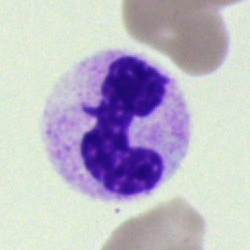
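Band neutrophil, the cell in the centre of a stained human bone marrow smear. Look first at its nucleus: one curved mass with a narrow waist, not broken into separate lobes. Notice how deeply it is indented on the right side. The chromatin is dark purple and coarsely clumped. Fine pinkish-violet granules lie scattered through the cytoplasm.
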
